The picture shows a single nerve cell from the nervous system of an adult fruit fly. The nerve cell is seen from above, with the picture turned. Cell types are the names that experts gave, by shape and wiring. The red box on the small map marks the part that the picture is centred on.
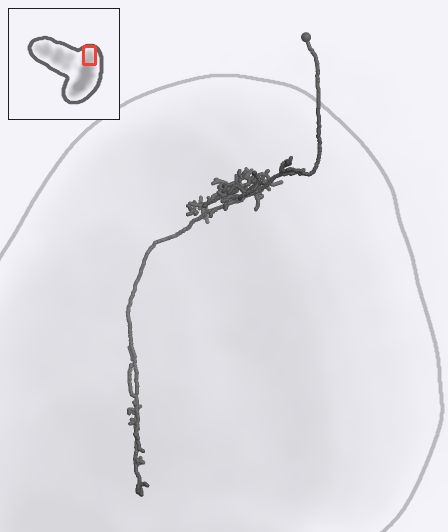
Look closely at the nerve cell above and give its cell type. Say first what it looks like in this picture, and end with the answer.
In this view it is taller than it is wide. This is an optic-lobe intrinsic neuron. It is of cell type Tm37.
